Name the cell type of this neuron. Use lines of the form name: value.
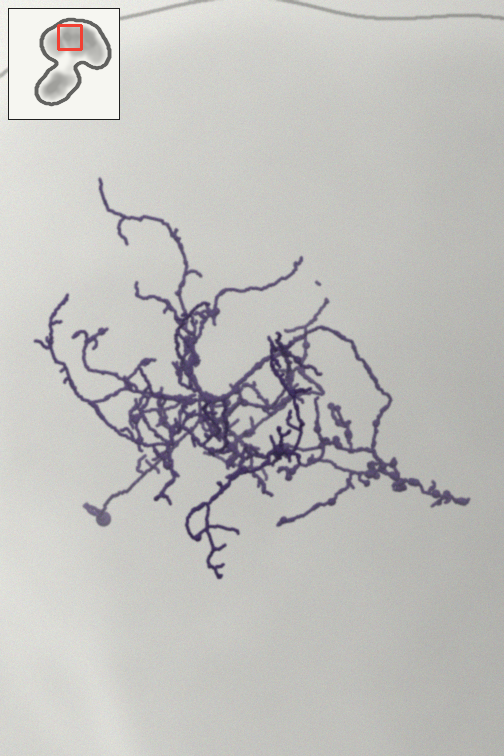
cell type: CL266_b2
